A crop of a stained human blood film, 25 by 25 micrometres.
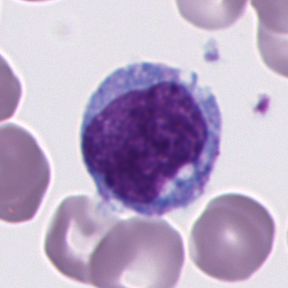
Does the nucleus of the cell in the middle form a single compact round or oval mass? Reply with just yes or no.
Yes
